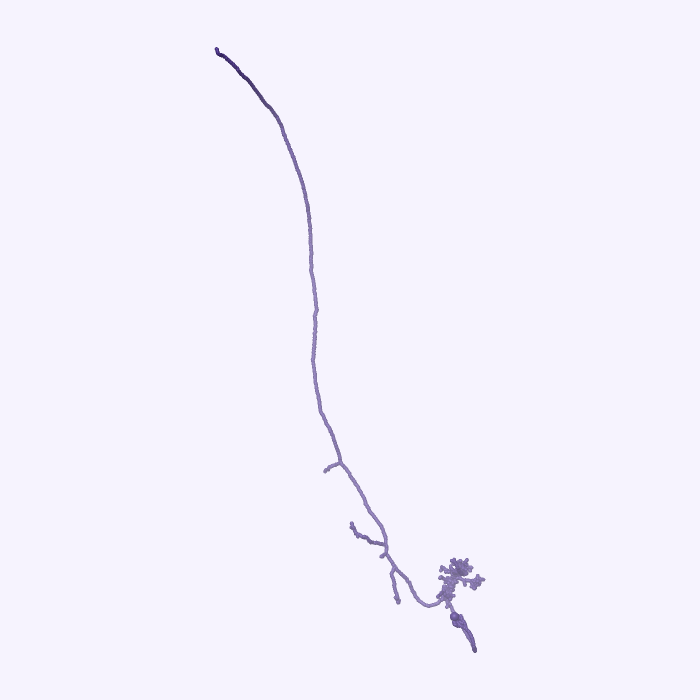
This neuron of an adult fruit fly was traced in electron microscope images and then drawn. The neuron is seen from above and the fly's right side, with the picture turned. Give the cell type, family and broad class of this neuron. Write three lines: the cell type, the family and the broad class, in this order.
AN19B063
hemilineage 19B
ascending neuron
